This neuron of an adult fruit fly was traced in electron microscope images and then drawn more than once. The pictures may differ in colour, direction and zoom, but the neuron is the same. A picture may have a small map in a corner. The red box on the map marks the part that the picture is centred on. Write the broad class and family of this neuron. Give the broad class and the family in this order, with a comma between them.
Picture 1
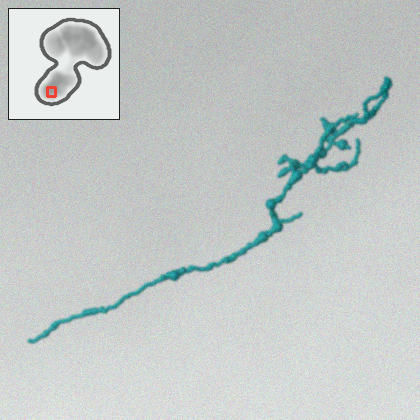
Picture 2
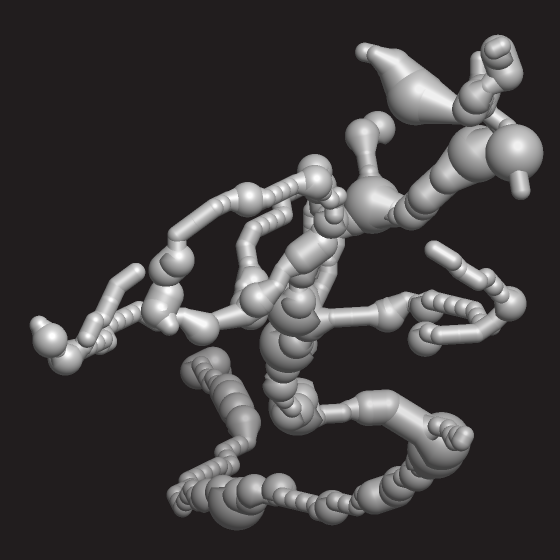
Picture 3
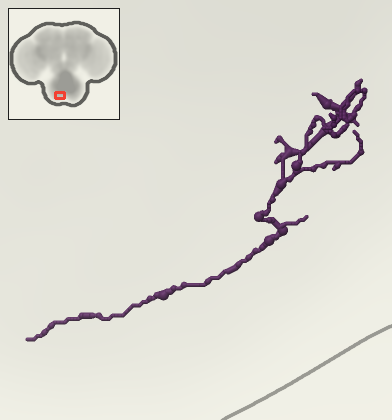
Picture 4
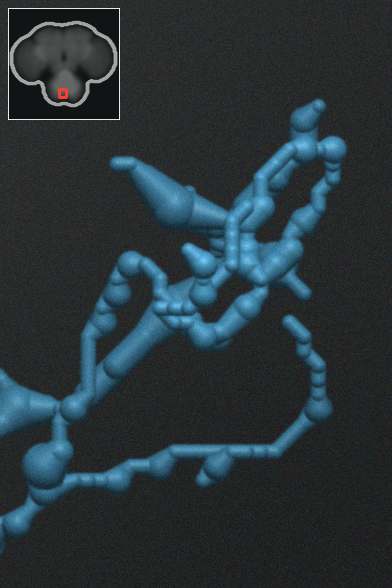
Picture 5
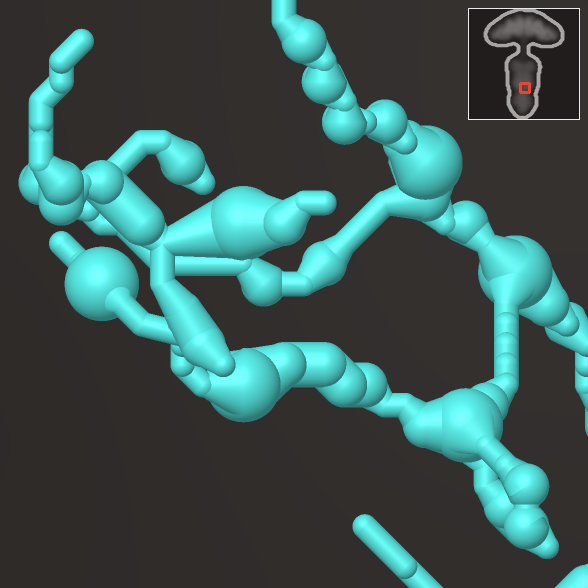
sensory neuron entering the nerve cord, class mechanosensory tactile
